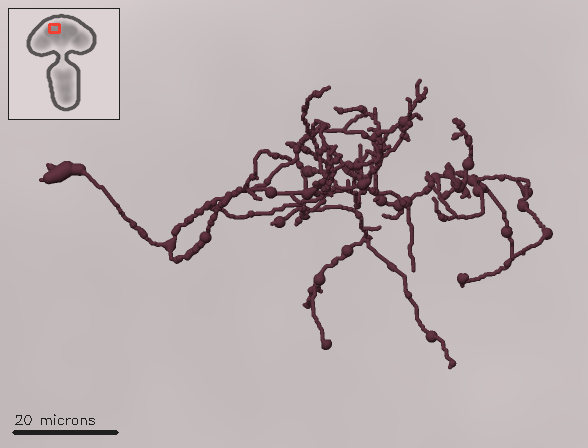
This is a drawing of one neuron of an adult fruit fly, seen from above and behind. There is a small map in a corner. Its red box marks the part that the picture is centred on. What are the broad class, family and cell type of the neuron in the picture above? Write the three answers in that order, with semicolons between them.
central-brain intrinsic neuron; hemilineage ALl1_dorsal; CB2908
